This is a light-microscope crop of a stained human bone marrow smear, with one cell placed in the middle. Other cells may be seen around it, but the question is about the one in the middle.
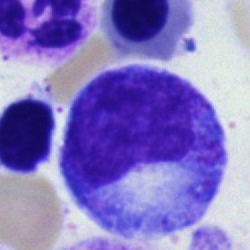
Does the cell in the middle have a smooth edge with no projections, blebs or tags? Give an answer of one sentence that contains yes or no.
Yes, the cell has an outline that is smooth instead of rough.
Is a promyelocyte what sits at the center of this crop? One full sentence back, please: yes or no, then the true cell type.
Yes, the cell here in the middle is a promyelocyte.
